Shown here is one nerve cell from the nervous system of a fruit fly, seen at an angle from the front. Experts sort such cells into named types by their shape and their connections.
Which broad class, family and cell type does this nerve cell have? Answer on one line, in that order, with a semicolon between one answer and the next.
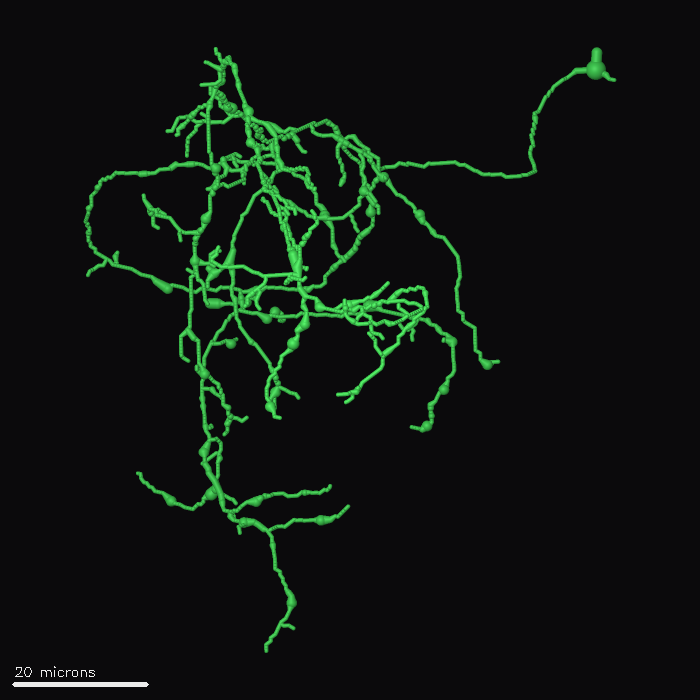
central-brain intrinsic neuron; hemilineage PSp3; CB2975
